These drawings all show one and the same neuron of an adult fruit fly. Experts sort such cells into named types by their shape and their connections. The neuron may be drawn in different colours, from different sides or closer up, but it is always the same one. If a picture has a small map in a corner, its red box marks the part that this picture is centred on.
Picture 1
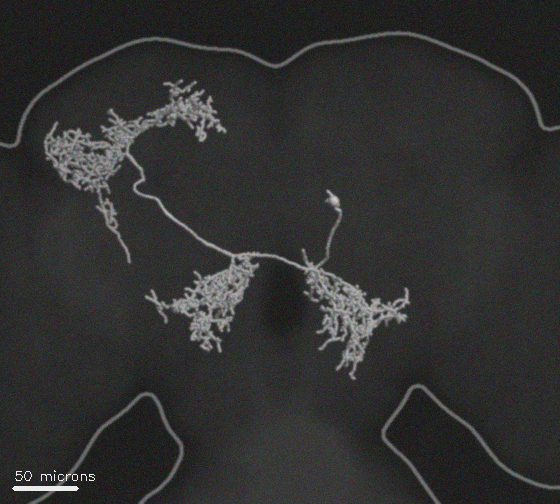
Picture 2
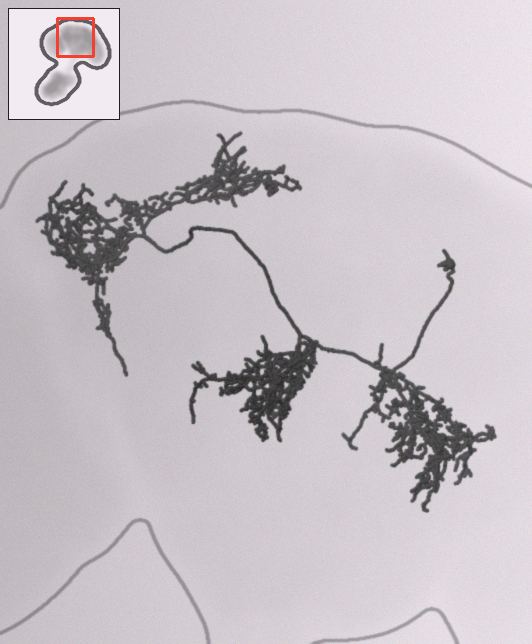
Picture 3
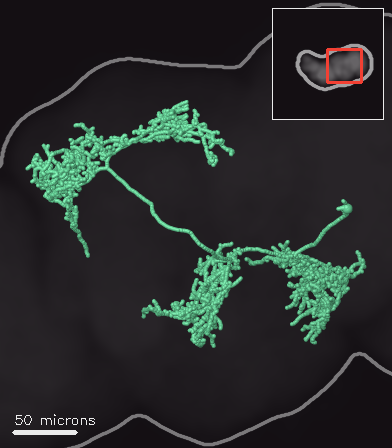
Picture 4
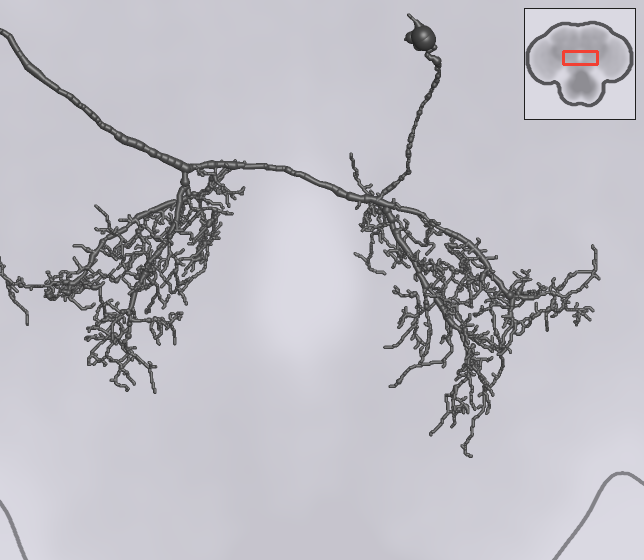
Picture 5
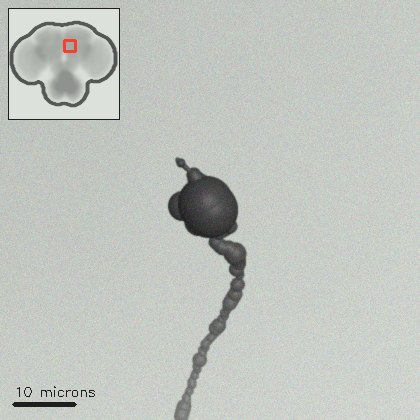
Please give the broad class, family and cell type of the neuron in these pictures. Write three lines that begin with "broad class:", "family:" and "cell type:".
broad class: central-brain intrinsic neuron
family: hemilineage CREa1_ventral
cell type: mALB1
